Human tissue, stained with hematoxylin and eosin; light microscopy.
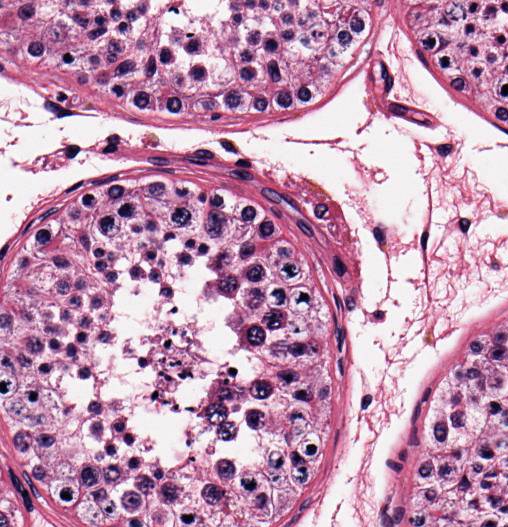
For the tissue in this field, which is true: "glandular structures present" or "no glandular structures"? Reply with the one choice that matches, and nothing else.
Glandular structures present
